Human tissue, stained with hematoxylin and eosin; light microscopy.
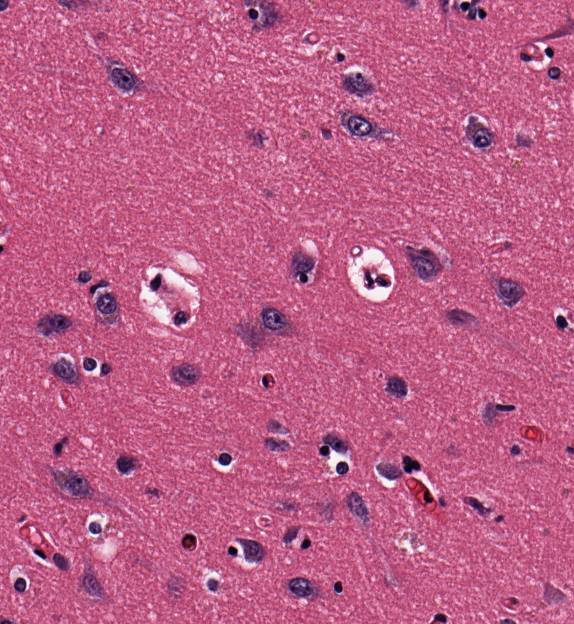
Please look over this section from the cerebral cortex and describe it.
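You'll see finely granular pink neuropil filling the whole field, with no epithelium or glands anywhere. Dotted among the neurons are lots of small, round, dark nuclei with no visible cytoplasm. There are small capillaries with red blood cells at the lower left and lower right, and not a single fat cell in the field.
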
